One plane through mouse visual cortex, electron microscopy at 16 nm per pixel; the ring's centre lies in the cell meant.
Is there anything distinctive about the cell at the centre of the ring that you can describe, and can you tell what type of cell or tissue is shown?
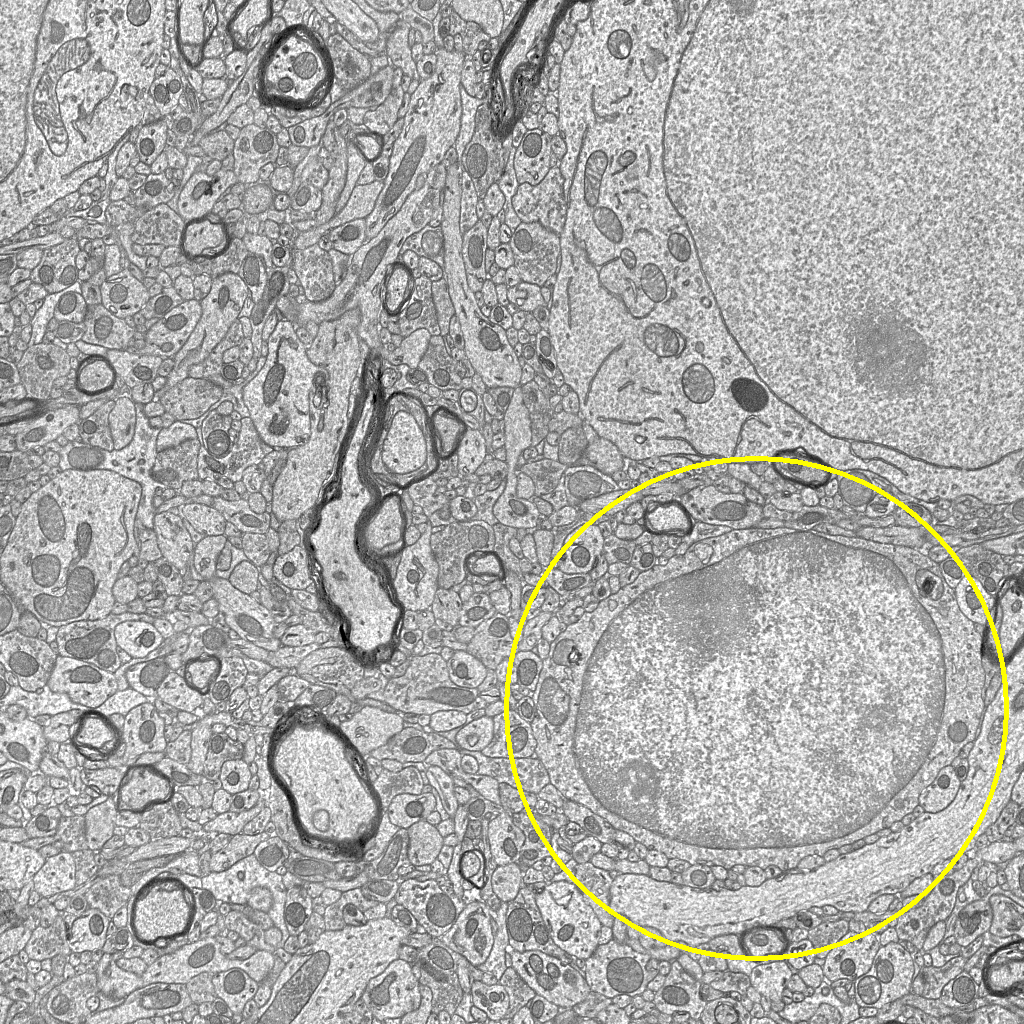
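Lying wholly inside the ring, the nucleus is oval and wider than it is tall. Its envelope runs smoothly, with no deep folds or clefts. The chromatin is mottled: irregular darker patches are scattered through paler nucleoplasm. In the lower left part of the nucleus lies a rounded darker patch. The cell at the centre of the ring is an oligodendrocyte.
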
